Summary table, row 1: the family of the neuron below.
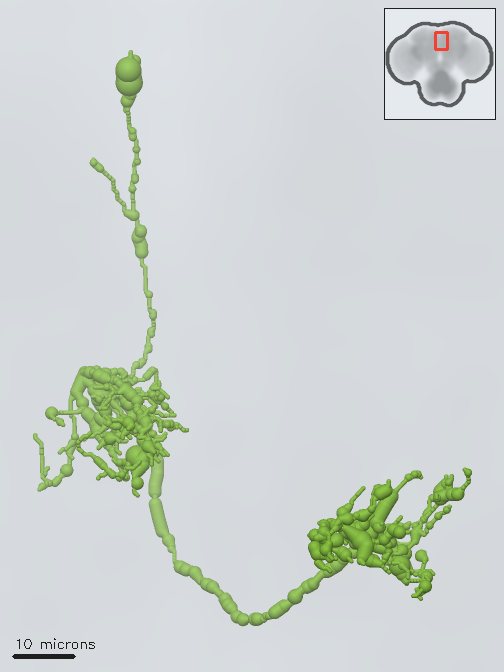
class CX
